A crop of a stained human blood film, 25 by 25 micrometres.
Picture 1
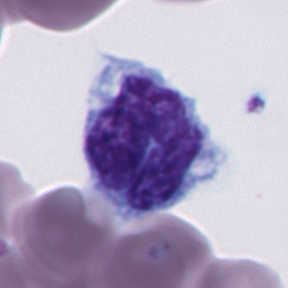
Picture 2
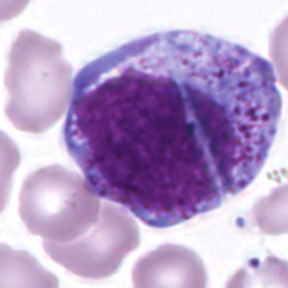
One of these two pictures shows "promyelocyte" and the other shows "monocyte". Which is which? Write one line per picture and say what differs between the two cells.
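Picture 1 is a monocyte. No granules are visible in the cytoplasm.
Picture 2 is a promyelocyte. The cytoplasm holds many dark purple-red granules.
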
